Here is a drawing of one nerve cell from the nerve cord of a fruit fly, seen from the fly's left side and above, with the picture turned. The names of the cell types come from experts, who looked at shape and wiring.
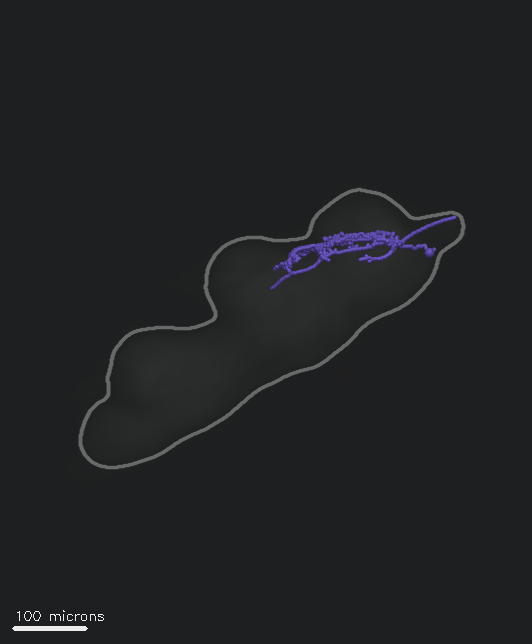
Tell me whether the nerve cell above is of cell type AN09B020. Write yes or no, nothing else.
yes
